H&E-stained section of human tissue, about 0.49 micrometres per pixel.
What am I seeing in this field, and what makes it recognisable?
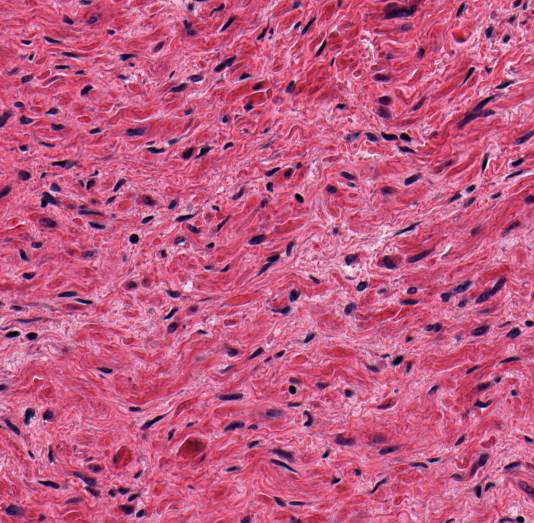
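In this field the tissue is fibromuscular stroma. Spindle cells fill it entirely, arranged in short, wavy bundles interlacing in several directions.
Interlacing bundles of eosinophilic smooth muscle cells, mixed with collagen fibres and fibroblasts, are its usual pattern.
Most nuclei are elongated and darkly stained, with tapered or blunt ends, and the material between them is strongly eosinophilic and fibrillary.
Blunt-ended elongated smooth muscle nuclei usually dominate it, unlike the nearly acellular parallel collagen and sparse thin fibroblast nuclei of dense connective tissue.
No epithelium or glands appear anywhere.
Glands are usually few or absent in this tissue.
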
